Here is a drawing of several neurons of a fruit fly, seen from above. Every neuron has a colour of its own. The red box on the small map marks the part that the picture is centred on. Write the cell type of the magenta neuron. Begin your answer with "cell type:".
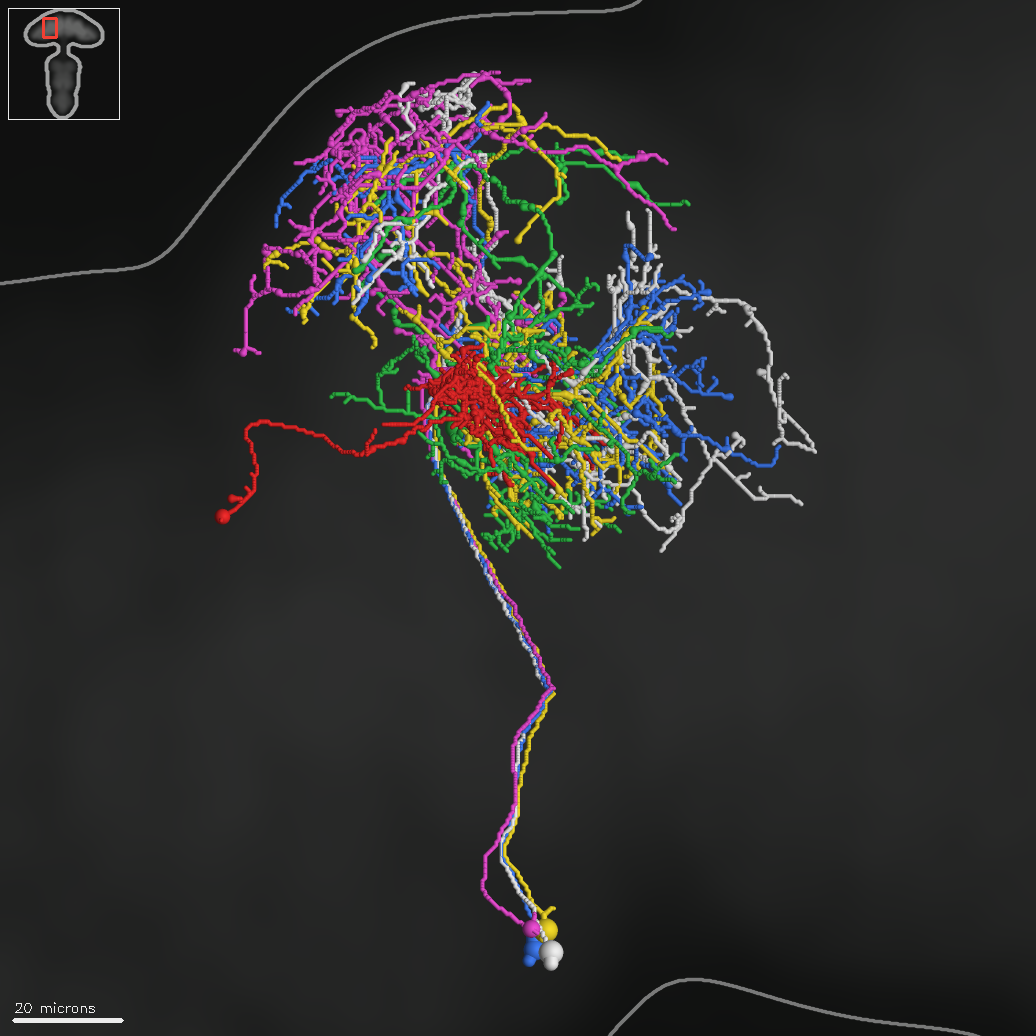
cell type: CB1549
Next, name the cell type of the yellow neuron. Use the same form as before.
cell type: AVLP555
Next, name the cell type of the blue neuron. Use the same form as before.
cell type: CB3384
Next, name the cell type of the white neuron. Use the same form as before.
cell type: CB2086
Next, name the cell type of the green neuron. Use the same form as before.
cell type: CB3499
